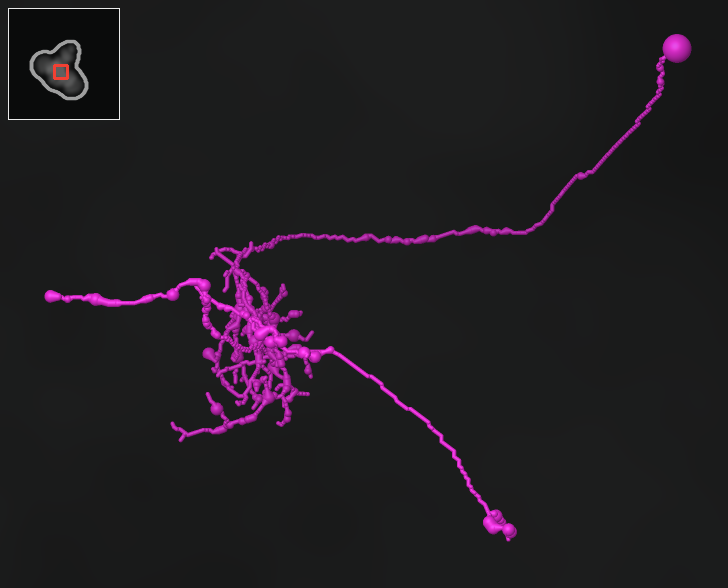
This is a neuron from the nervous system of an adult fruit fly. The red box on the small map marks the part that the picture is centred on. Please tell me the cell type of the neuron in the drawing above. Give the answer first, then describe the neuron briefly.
Its cell type is FC1C_a. It is a central-brain intrinsic neuron. The cell body can be seen at the upper right of the picture. The picture shows dozens of branch ends.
